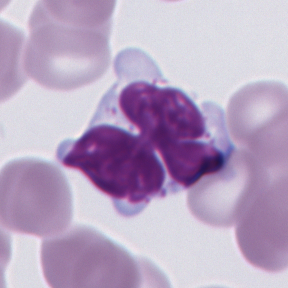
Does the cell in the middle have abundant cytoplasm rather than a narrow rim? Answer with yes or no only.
No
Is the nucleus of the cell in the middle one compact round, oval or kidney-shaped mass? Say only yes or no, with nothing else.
No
